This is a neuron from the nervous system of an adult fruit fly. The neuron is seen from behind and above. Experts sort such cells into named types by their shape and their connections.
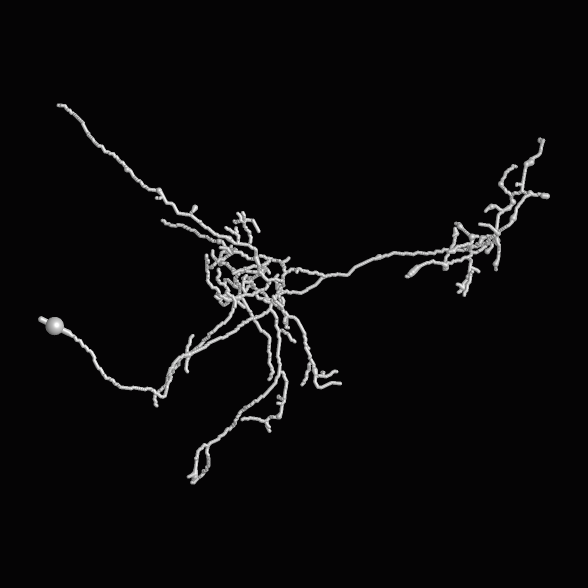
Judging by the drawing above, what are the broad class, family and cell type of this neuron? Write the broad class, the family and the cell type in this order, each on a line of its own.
central-brain intrinsic neuron
hemilineage CLp2
SMP279_a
